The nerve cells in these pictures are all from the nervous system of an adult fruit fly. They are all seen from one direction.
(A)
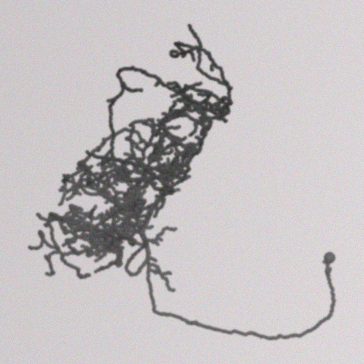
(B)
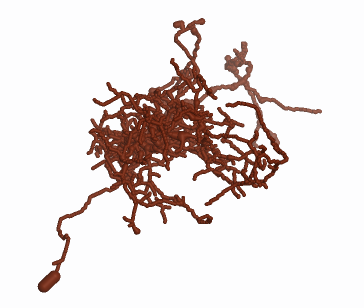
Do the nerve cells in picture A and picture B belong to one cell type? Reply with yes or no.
no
